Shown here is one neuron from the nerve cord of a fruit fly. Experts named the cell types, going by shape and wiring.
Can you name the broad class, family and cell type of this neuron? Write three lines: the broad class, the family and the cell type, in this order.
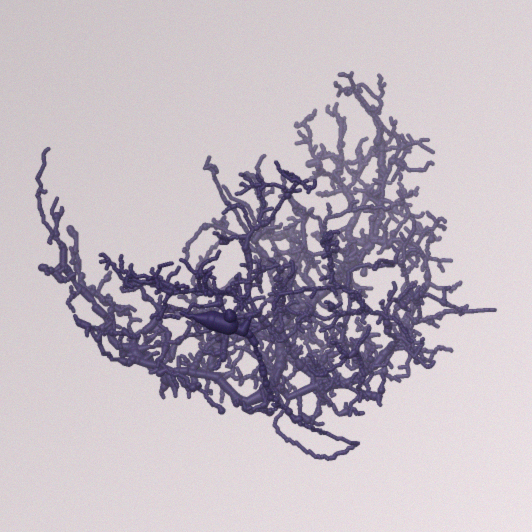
nerve-cord intrinsic neuron
hemilineage 19A
IN19A022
